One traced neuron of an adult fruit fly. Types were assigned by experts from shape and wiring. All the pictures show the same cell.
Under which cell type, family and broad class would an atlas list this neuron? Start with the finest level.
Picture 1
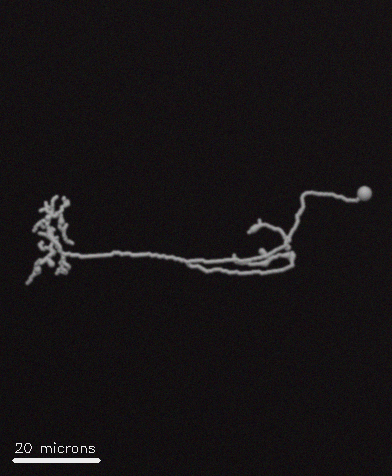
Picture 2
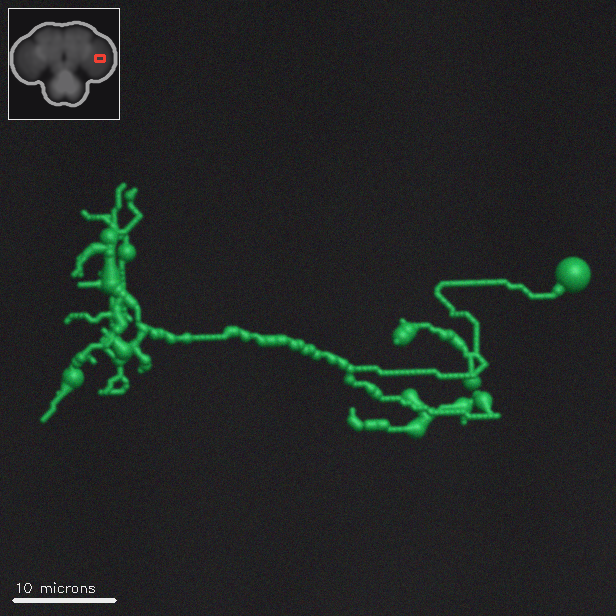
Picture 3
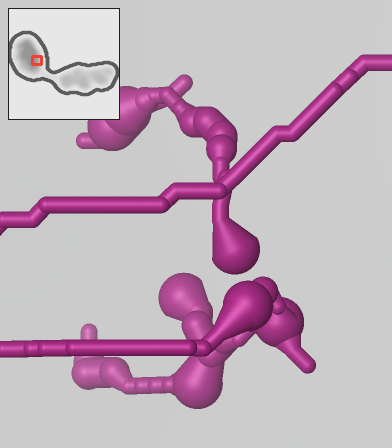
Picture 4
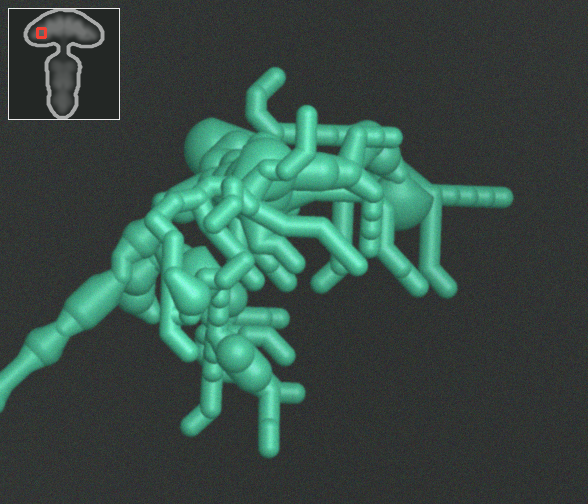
T5b; T; optic-lobe intrinsic neuron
